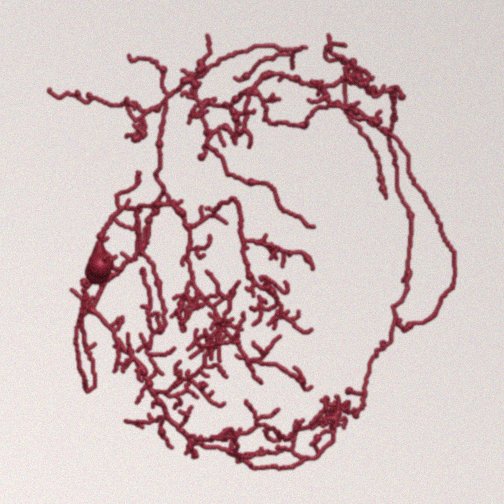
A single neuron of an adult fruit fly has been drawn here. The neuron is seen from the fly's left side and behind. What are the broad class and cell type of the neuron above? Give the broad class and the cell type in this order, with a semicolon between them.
nerve-cord intrinsic neuron; INXXX350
